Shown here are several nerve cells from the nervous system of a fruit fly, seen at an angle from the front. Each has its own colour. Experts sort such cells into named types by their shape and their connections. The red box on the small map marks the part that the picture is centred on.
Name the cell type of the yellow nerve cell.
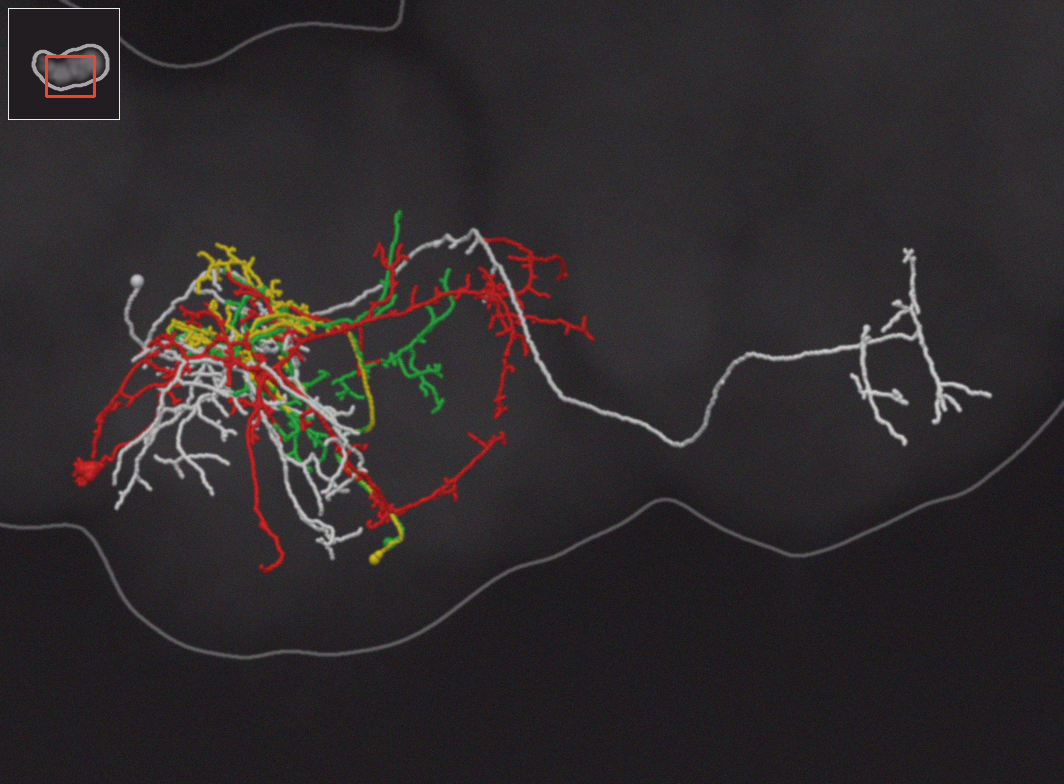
IN02A060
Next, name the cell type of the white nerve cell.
AN19B044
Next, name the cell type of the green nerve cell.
IN02A029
